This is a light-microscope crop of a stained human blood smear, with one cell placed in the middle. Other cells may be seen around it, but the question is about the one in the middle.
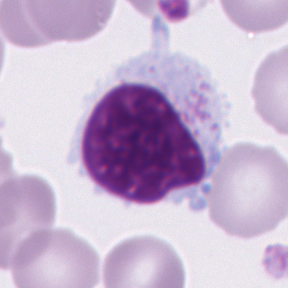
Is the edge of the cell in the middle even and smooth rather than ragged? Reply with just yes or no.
No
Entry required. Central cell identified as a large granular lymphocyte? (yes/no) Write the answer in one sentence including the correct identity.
Yes, the cell located at the center is a large granular lymphocyte.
